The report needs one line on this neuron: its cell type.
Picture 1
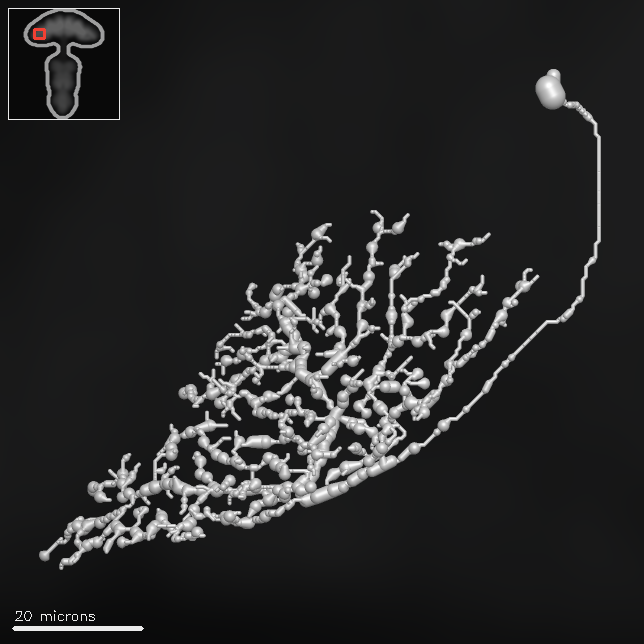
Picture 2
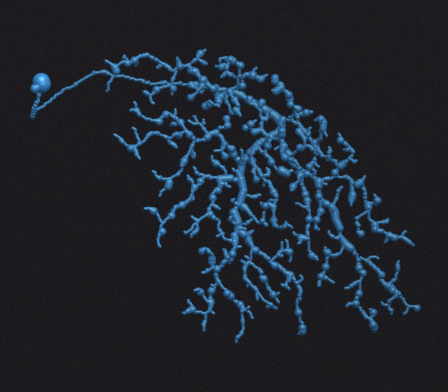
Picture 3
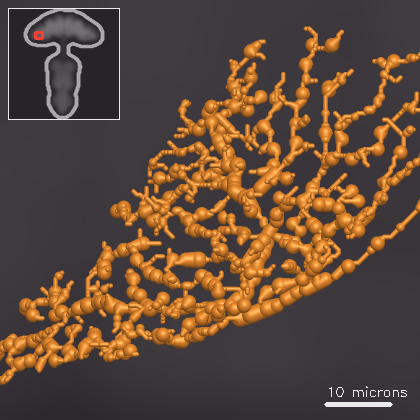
Pm7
